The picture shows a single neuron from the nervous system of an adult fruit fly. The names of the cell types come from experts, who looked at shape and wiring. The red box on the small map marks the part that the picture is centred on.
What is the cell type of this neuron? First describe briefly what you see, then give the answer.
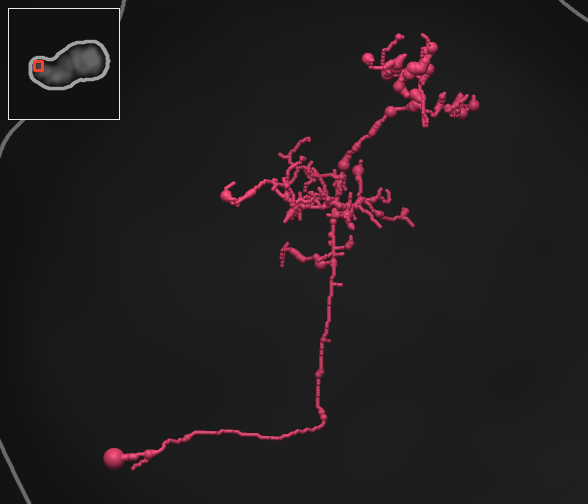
Its cell body lies at the lower left of the picture. The picture shows dozens of branch ends. Its broad class is nerve-cord intrinsic neuron. Its cell type is IN06A134.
